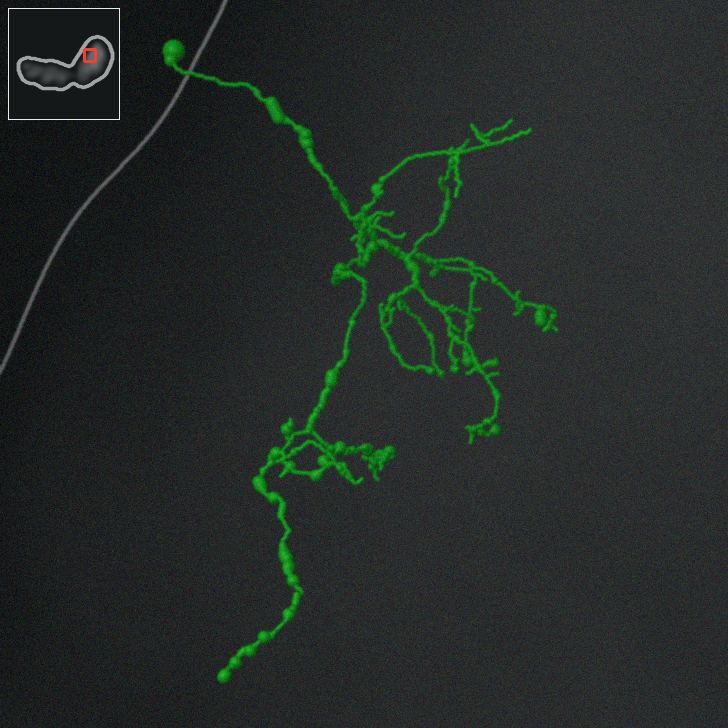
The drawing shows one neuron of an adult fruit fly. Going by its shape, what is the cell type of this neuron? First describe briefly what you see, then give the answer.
The cell body is at the upper left of the picture. The picture shows dozens of branch ends. It is a central-brain intrinsic neuron. The cell type is CB3866.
